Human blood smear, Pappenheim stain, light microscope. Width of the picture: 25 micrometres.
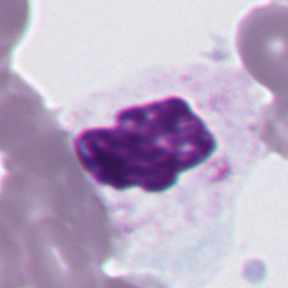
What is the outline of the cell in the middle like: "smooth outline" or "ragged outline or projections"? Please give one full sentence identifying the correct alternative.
What bounds the cell is a rough outline.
